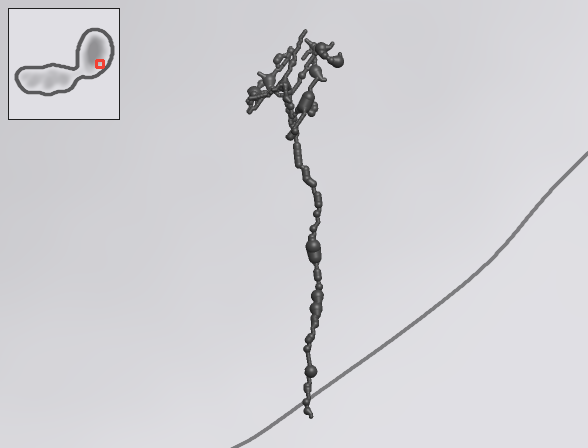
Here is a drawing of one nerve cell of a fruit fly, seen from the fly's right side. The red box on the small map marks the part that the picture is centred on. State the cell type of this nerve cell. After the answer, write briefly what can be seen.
It is of cell type LB3b. This is a sensory neuron entering the brain. No cell body is drawn. In this view it is more than twice as tall as it is wide.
